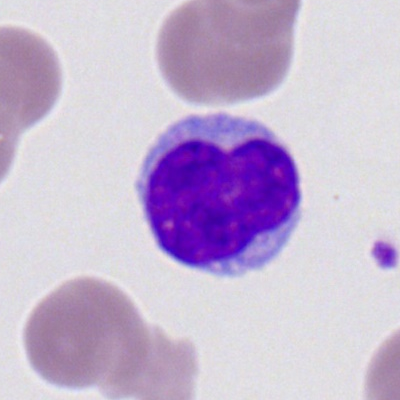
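Lymphocyte with a notch in the upper nuclear edge; nucleus fills most of the cell. Outline roughly round and smooth. No coarse granules in cytoplasm.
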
